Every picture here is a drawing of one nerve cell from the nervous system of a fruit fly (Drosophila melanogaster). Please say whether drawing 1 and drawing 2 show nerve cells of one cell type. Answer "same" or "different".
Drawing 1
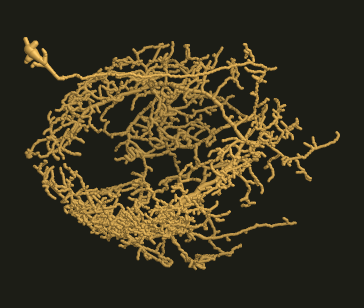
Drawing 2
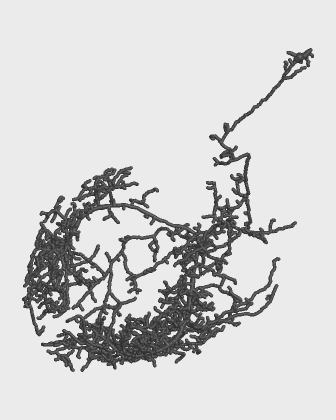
same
